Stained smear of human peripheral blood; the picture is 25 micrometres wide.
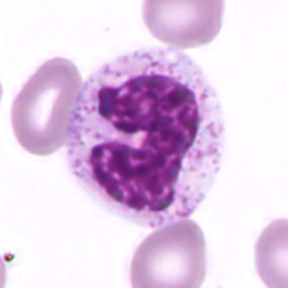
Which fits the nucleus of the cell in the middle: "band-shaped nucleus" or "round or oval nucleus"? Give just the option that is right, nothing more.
Band-shaped nucleus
